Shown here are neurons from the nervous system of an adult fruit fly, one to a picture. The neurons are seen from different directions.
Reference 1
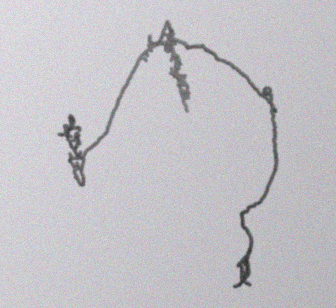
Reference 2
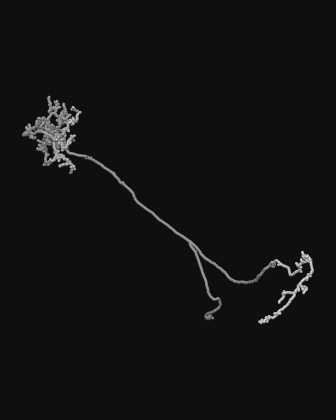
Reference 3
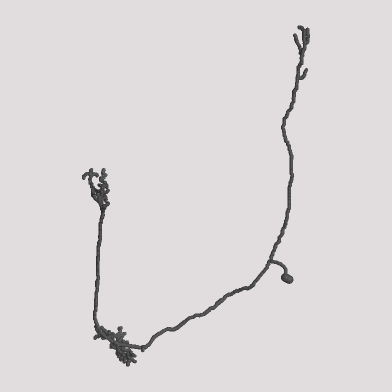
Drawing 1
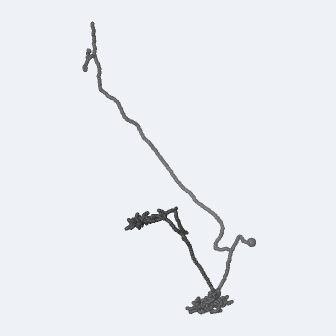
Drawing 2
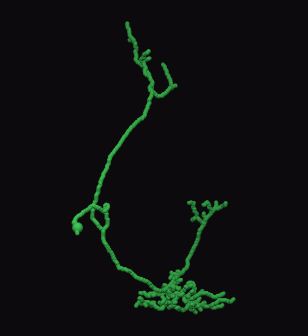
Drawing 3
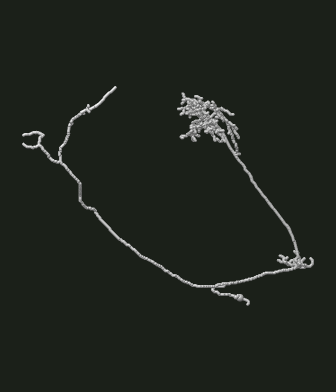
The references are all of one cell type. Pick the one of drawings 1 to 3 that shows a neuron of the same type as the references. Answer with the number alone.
2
